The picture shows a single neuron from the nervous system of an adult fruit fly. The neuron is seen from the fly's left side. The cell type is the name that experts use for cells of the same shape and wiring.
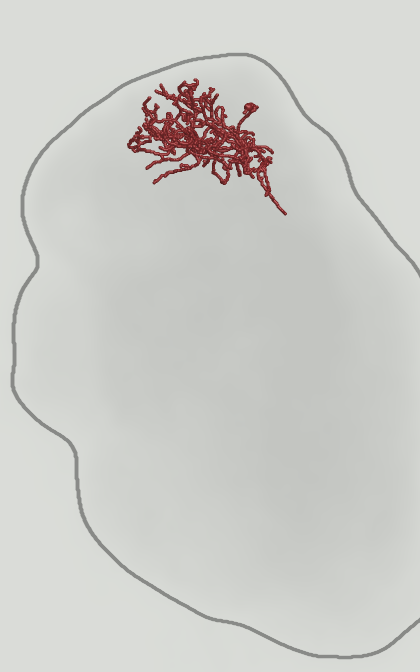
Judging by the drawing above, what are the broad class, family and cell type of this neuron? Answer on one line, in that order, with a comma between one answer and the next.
central-brain intrinsic neuron, hemilineage SMPp&v1_posterior, SMP336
